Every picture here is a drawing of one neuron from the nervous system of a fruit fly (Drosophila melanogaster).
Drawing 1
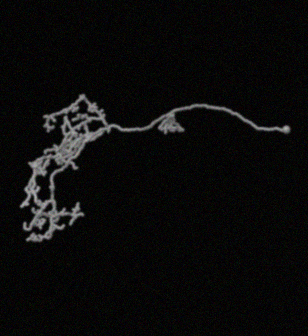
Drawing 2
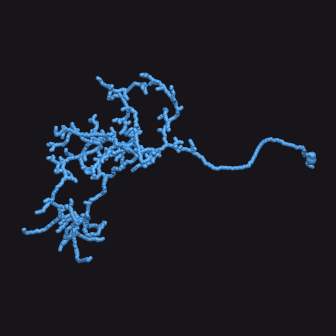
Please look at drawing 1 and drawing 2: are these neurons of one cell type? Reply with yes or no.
no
